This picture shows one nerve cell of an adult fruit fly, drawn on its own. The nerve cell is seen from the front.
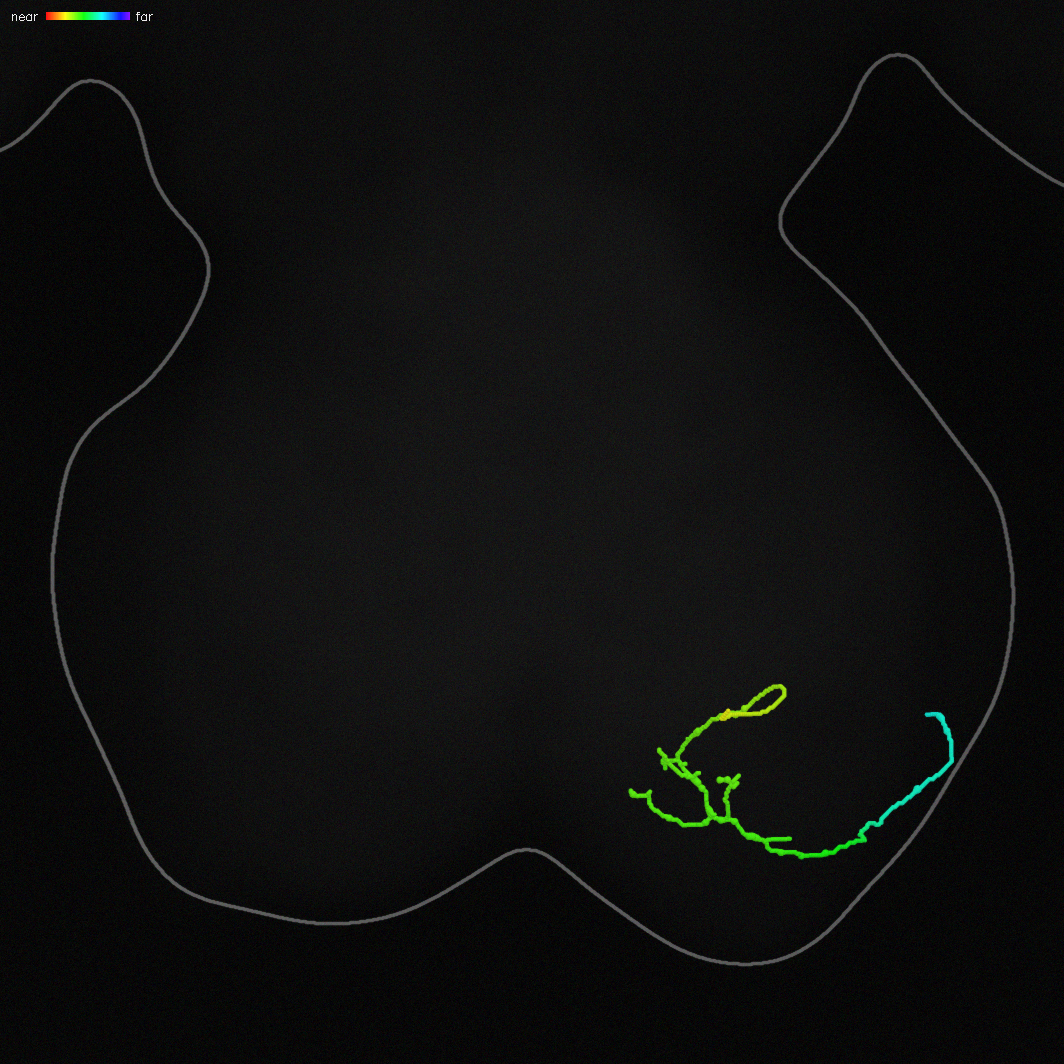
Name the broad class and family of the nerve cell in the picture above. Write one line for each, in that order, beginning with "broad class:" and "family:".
broad class: sensory neuron entering the nerve cord
family: class mechanosensory tactile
